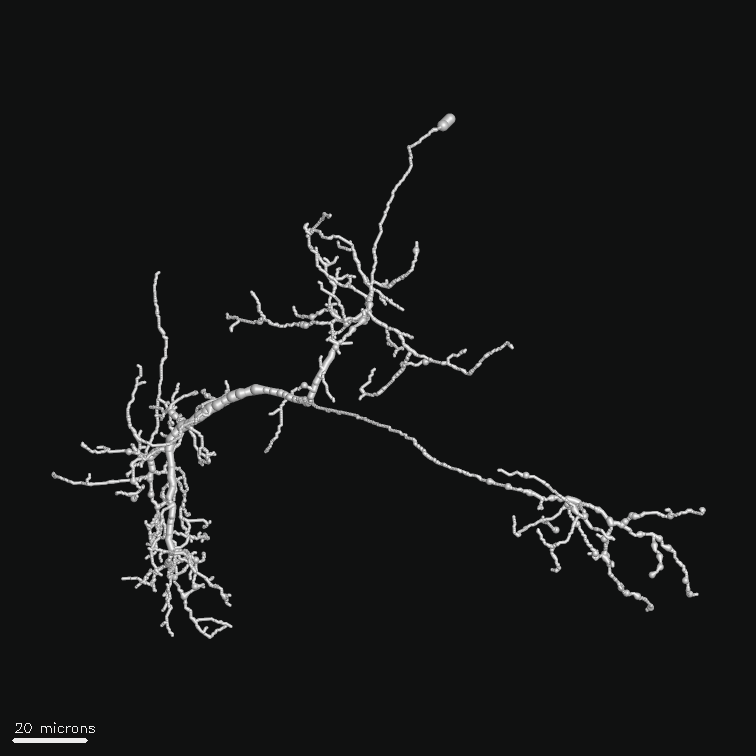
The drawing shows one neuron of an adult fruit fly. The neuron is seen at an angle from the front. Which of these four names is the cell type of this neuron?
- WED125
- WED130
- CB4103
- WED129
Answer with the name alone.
WED125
